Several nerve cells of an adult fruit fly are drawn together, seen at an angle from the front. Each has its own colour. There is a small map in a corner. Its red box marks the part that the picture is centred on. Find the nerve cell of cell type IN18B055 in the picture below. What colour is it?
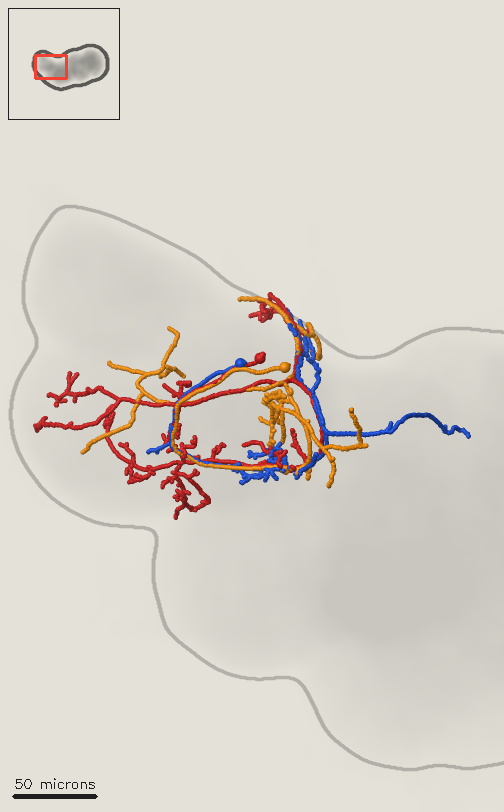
orange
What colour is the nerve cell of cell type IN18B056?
blue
